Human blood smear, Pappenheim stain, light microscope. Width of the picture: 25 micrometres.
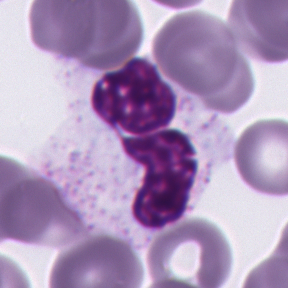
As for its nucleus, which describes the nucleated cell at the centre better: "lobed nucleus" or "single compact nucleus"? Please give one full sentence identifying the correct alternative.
In this cell, the nucleus is divided into separate lobes.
